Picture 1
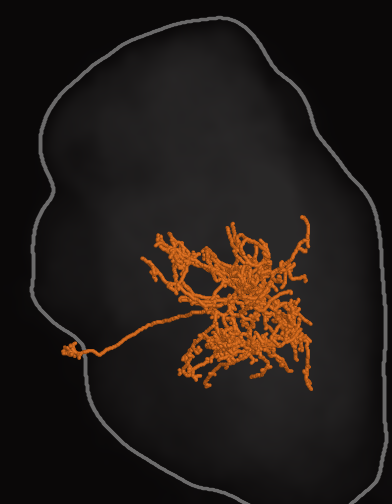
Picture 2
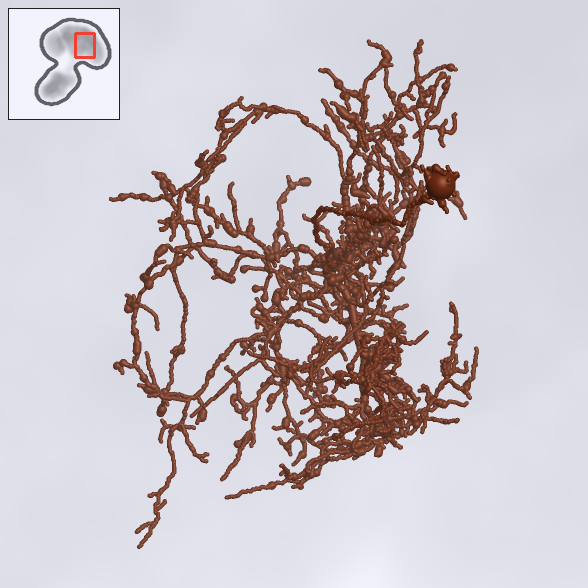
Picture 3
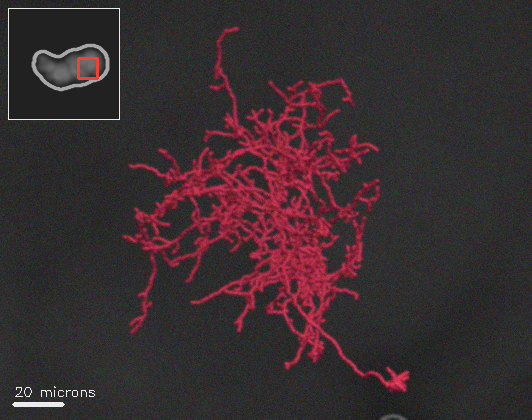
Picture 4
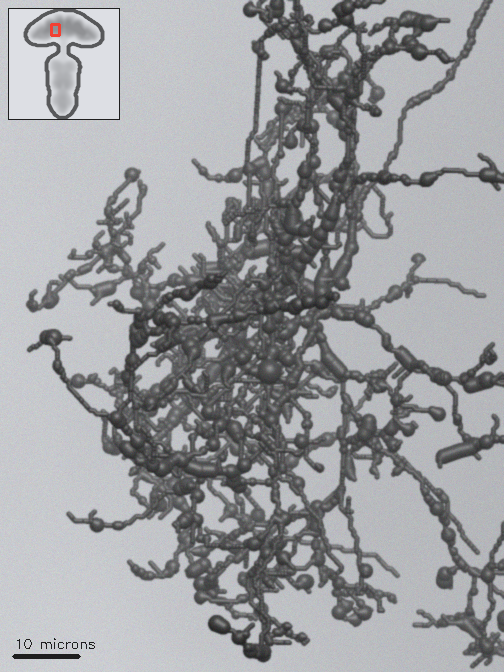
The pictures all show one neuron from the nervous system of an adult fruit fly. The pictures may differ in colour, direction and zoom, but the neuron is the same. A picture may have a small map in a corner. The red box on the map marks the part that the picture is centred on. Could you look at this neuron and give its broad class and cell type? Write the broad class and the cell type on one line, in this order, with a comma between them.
central-brain intrinsic neuron, CB0540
